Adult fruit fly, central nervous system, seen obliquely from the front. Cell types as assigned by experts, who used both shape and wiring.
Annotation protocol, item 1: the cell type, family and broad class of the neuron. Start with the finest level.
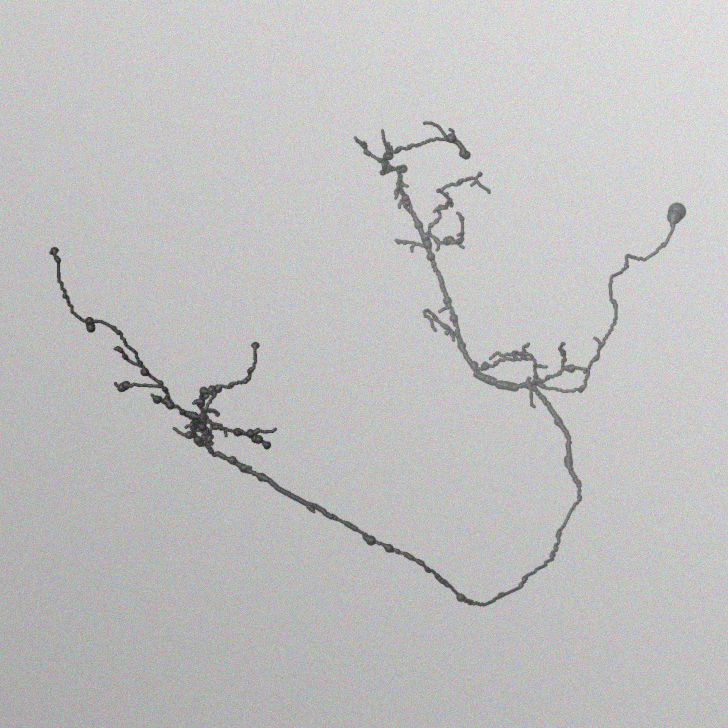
LAL150; hemilineage PSp1; central-brain intrinsic neuron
